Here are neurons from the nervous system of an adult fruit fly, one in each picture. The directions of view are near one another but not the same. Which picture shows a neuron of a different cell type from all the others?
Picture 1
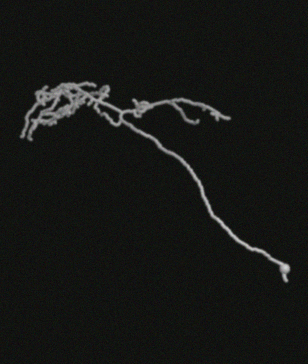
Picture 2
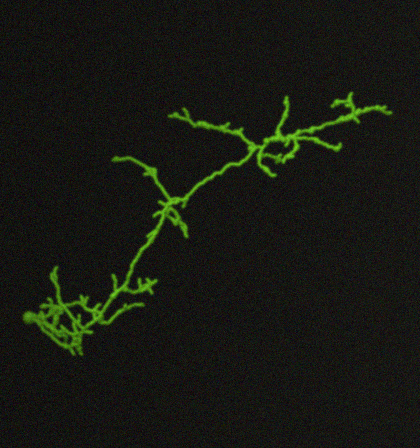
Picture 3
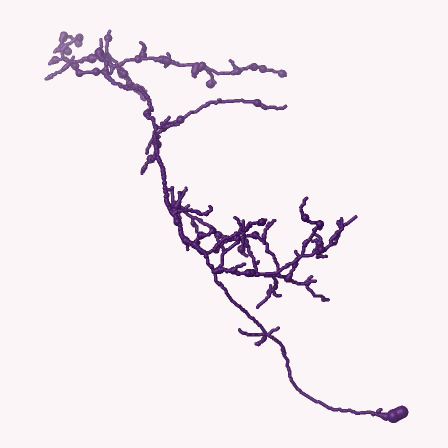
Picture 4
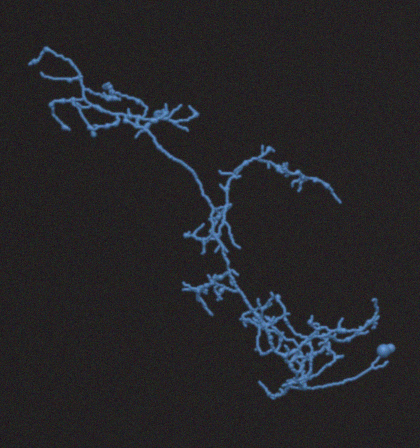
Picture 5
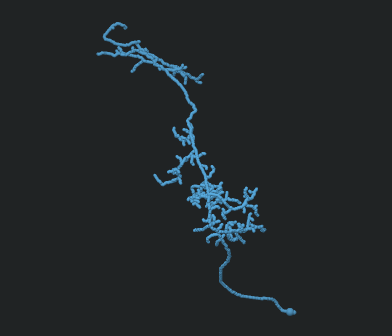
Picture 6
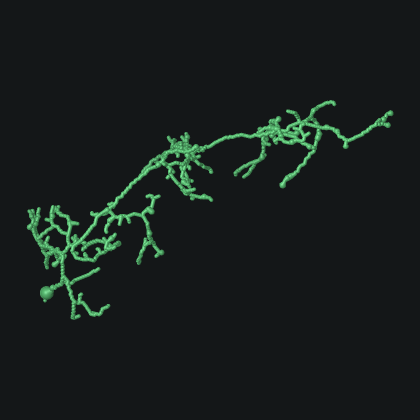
Picture 1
